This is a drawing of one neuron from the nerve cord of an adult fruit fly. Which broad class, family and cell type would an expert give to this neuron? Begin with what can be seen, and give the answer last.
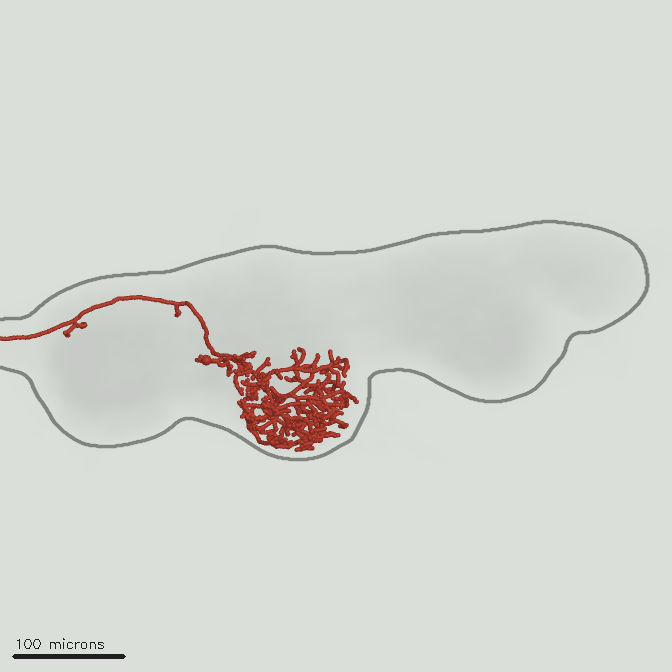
In this view it is more than twice as wide as it is tall. It is an ascending neuron. The family is hemilineage 18B. Its cell type is AN18B019.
